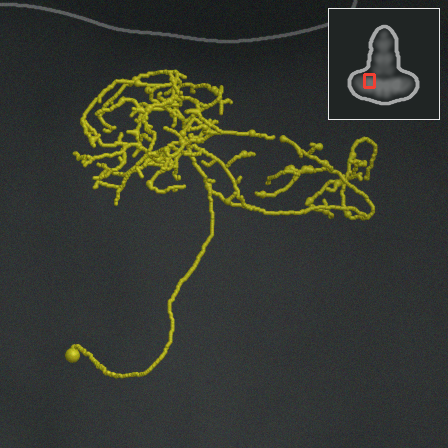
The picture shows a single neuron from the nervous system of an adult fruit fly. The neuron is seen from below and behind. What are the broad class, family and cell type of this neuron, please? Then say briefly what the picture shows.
Its broad class is central-brain intrinsic neuron. The family is hemilineage LHa1. It is of cell type LHAV6a5. The cell body is at the lower left of the picture. Dozens of branch ends can be seen.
